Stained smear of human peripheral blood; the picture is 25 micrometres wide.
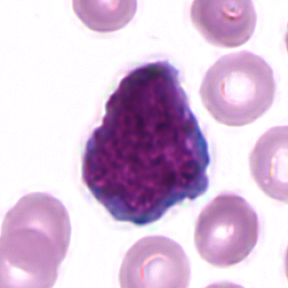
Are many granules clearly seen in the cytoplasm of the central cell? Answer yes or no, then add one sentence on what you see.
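No. No granules are seen in the cytoplasm.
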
